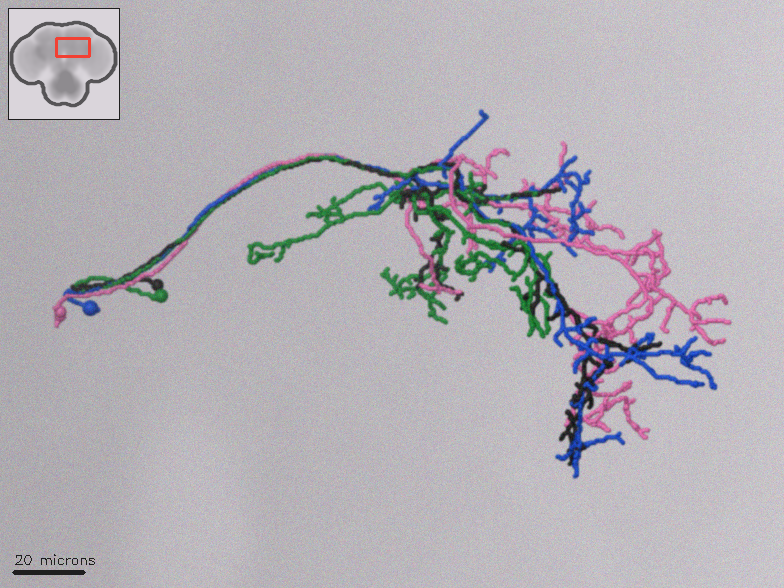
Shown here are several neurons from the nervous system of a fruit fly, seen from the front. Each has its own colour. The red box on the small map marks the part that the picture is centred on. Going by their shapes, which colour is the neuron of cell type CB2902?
black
